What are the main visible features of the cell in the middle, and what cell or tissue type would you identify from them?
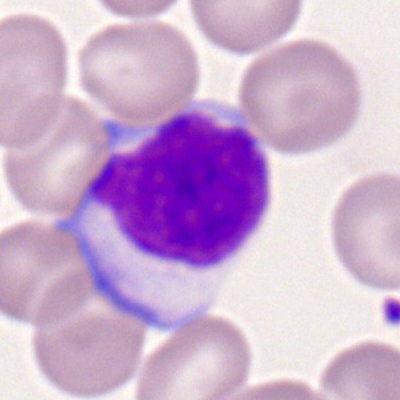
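The nucleus lies in the upper part of this cell, and most of the cytoplasm is below it. Its chromatin is dense and stains a deep purple. On the lower left side of the nucleus, the cytoplasm makes a broad, pale band. That band is a deeper blue along its outer edge than close to the nucleus. This cell is a lymphocyte.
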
